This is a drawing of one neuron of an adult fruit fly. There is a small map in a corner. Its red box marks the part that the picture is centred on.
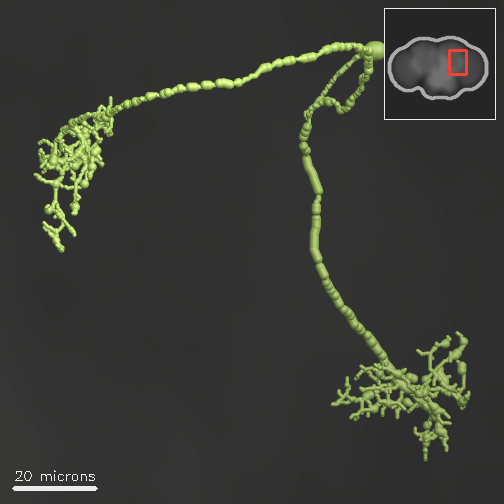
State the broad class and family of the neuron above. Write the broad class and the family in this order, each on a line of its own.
visual projection neuron
hemilineage VPNd3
